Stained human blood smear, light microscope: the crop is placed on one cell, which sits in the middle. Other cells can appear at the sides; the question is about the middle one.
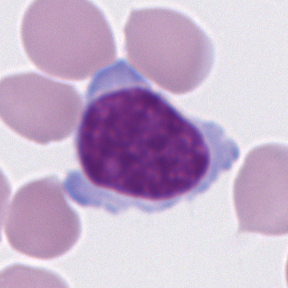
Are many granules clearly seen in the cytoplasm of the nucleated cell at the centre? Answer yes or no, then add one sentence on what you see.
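No. No granules are seen in the cytoplasm.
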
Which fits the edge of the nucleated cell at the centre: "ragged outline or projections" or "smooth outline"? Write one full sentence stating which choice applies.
Along its outline, the cell is ragged or frayed, or bears projections, blebs or tags.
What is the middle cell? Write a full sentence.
The cell centered in this field of view is a typical lymphocyte.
